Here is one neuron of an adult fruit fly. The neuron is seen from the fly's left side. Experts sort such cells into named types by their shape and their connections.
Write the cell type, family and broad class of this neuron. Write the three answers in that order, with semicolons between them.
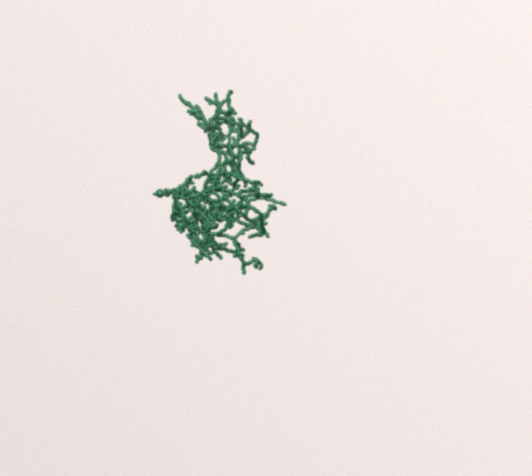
AVLP730m; hemilineage VLPa1_lateral; central-brain intrinsic neuron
